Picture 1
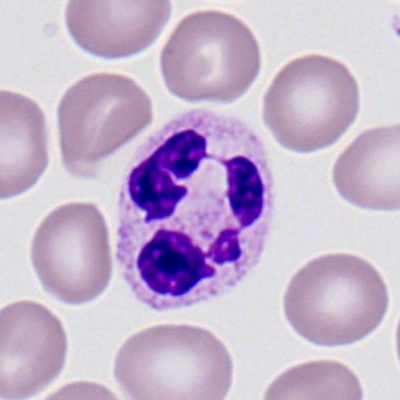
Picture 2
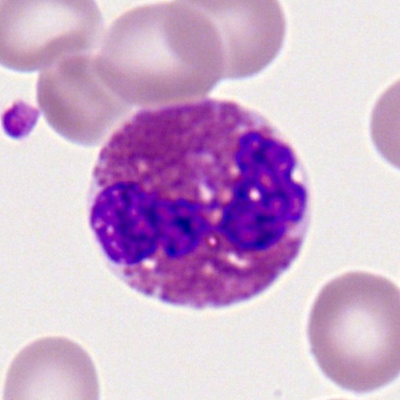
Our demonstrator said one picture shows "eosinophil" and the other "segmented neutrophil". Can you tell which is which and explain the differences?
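Picture 1 shows a segmented neutrophil, and picture 2 shows an eosinophil. First check, the nucleus: in picture 1 it is divided into several separate lobes lying around the edge of the cell, with a pale central area of cytoplasm, whereas in picture 2 it has two lobes, one on the left side of the cell and one on the right.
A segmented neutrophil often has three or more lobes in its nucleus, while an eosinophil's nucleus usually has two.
Second check, the granules: picture 1 has fine, faint lilac granules, while in picture 2 granules fill the cytoplasm densely throughout the cell, giving it a reddish-pink tone.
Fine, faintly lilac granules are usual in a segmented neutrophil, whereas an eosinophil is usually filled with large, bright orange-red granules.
Third check, the chromatin: in both cells it is dark purple and coarsely clumped, so it does not set them apart.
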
